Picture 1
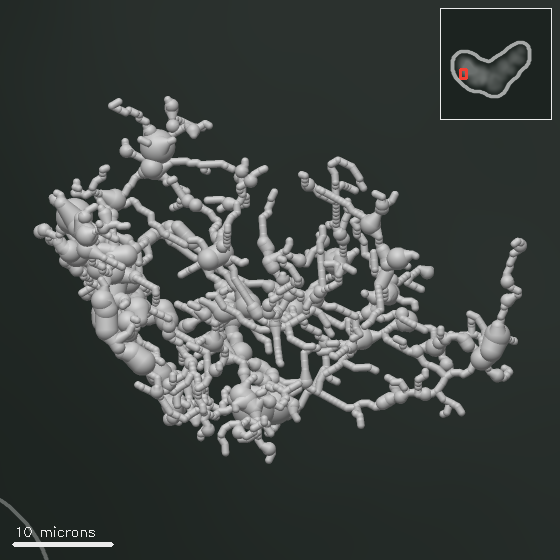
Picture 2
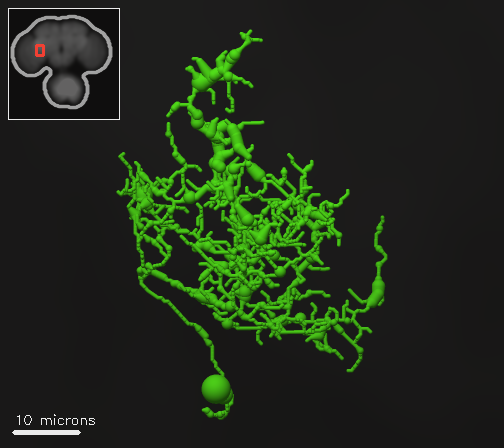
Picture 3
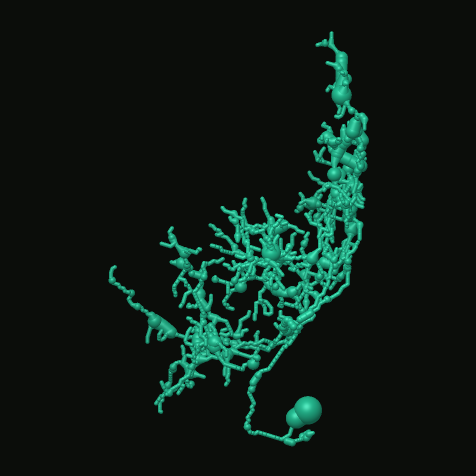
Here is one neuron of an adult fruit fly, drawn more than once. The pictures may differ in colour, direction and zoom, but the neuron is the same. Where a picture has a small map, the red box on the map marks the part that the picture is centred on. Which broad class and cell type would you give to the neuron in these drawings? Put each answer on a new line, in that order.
central-brain intrinsic neuron
CB1809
